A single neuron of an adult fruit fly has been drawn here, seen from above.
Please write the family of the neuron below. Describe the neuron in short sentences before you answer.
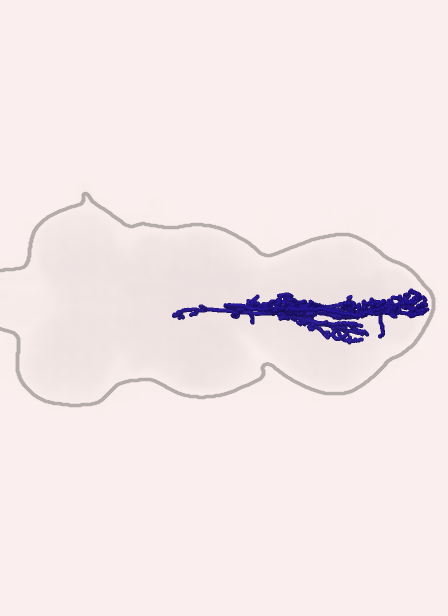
It lies in the nerve cord. In this view it is more than twice as wide as it is tall. It is a nerve-cord intrinsic neuron. Its family is hemilineage 10B.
